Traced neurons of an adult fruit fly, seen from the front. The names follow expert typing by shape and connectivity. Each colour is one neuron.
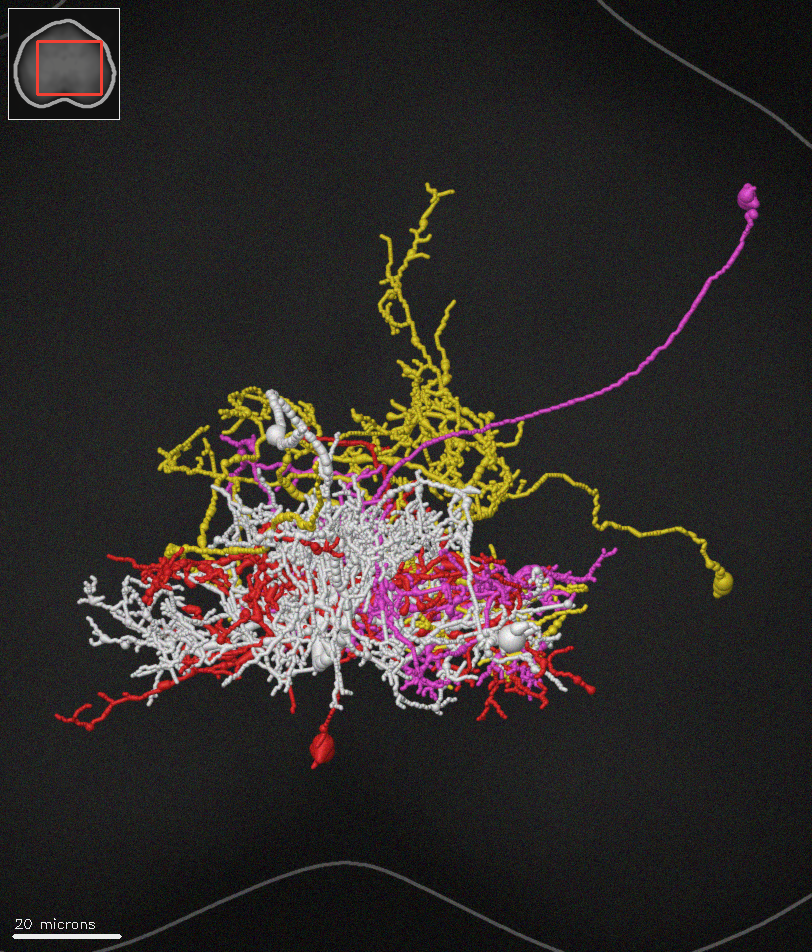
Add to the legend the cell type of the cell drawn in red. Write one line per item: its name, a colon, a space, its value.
cell type: IN00A025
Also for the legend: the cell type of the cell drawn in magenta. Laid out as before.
cell type: IN23B008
